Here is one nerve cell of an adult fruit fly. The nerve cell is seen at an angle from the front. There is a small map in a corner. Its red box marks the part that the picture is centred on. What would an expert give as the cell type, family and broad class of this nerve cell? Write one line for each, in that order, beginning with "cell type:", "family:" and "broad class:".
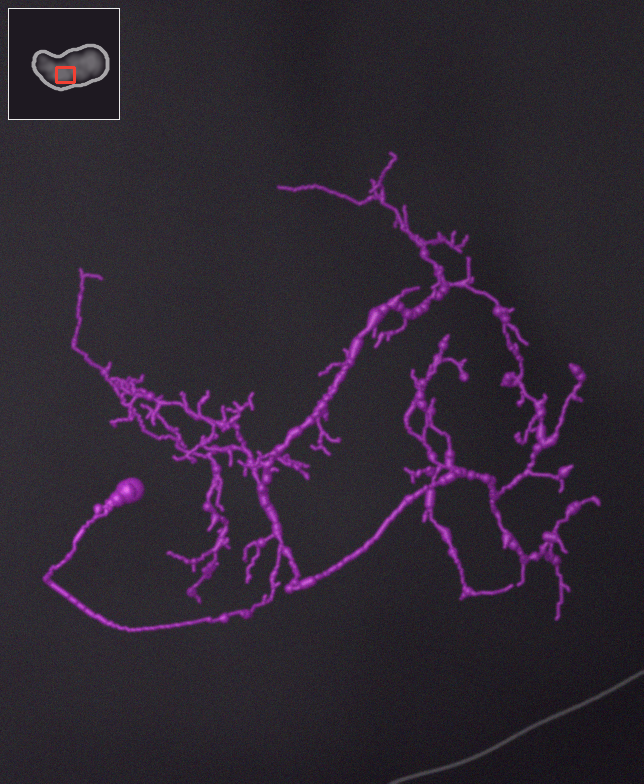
cell type: IN01A063_a
family: hemilineage 01A
broad class: nerve-cord intrinsic neuron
